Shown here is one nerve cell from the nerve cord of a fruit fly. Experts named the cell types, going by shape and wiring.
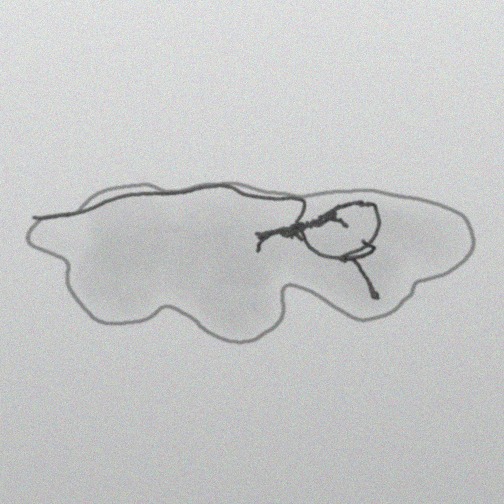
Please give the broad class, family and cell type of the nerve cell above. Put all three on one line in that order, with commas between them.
ascending neuron, hemilineage 27X, AN27X018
